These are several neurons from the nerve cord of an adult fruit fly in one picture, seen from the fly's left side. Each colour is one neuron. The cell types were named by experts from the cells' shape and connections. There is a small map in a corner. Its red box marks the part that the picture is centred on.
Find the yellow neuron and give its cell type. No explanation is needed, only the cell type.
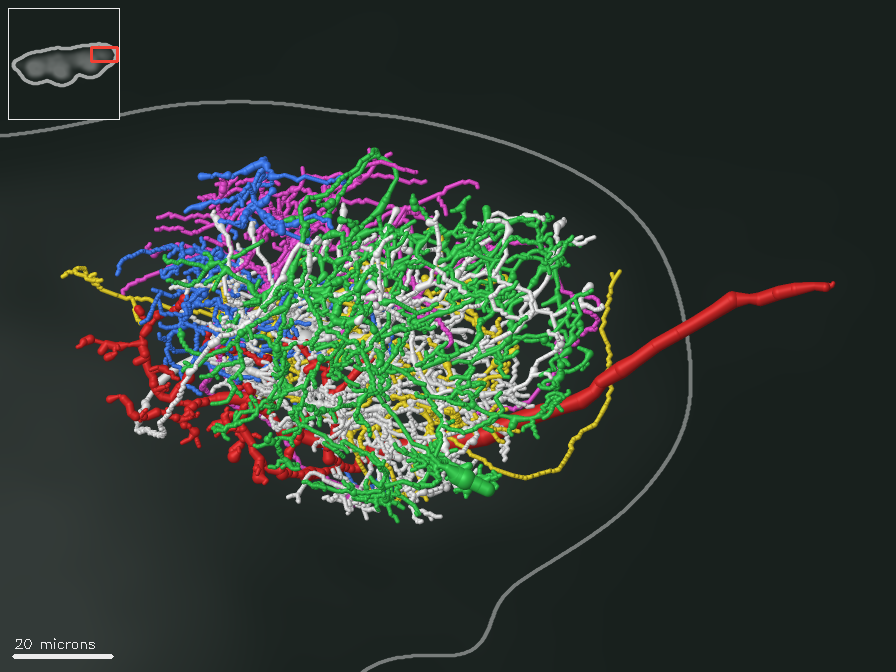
SNxx23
